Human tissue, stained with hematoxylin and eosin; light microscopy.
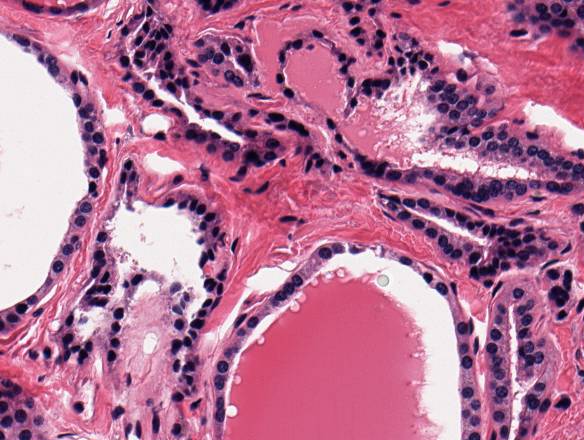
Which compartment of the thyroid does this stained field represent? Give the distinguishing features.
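What I see is thyroid follicle: glandular spaces of widely varying size, separated by bands of stroma, filling the field. The lining cells have round, darkly staining nuclei, and the large space at the lower centre holds homogeneous pink material.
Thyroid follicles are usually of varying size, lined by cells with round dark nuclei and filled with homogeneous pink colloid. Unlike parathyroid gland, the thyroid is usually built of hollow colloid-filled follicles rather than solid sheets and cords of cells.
Along the upper edge of that pink material sit small round clear vacuoles.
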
